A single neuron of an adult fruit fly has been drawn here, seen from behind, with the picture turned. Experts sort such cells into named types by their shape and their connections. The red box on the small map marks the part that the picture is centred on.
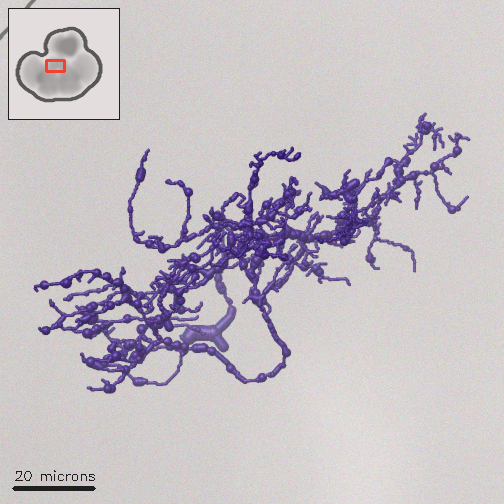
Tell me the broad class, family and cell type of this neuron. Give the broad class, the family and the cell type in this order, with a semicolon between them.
central-brain intrinsic neuron; hemilineage TRdm; GNG055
